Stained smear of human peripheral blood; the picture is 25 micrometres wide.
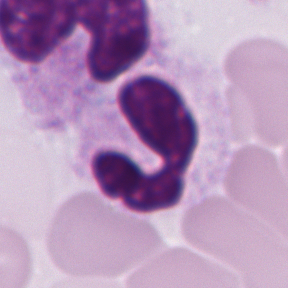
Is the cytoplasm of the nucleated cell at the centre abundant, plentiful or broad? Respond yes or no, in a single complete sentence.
Yes, it is abundant cytoplasm that surrounds its nucleus.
